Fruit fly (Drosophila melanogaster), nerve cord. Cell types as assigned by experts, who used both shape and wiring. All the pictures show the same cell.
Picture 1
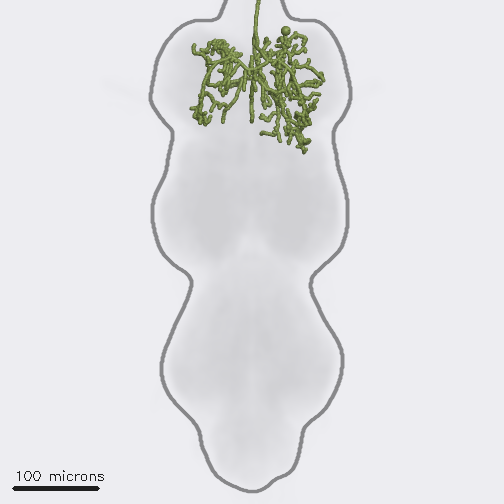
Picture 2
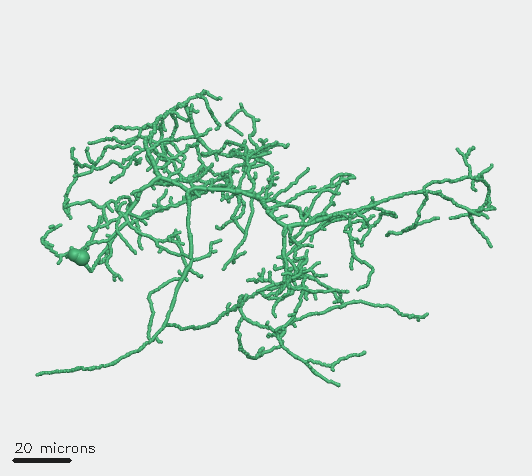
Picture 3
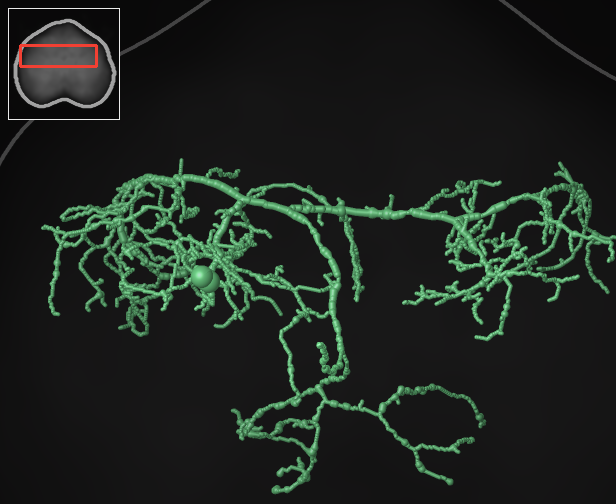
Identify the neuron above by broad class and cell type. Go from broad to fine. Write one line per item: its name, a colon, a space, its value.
broad class: ascending neuron
cell type: ANXXX108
